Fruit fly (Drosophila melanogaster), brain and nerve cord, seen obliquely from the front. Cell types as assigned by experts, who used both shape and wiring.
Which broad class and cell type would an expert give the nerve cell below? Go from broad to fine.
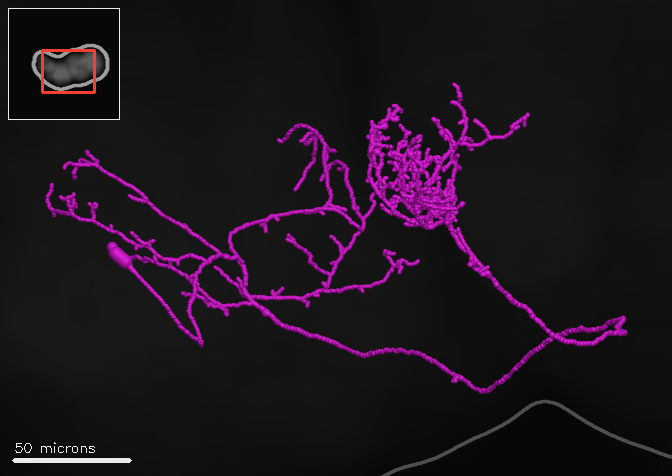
ascending neuron; ANXXX250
